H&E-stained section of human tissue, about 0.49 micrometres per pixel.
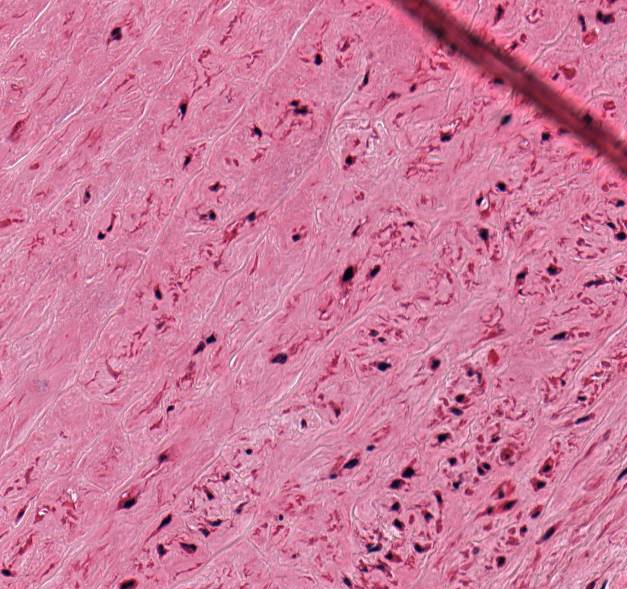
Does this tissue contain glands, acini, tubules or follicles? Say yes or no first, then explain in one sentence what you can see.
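No. No glands, ducts or tubules are present anywhere in the field.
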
